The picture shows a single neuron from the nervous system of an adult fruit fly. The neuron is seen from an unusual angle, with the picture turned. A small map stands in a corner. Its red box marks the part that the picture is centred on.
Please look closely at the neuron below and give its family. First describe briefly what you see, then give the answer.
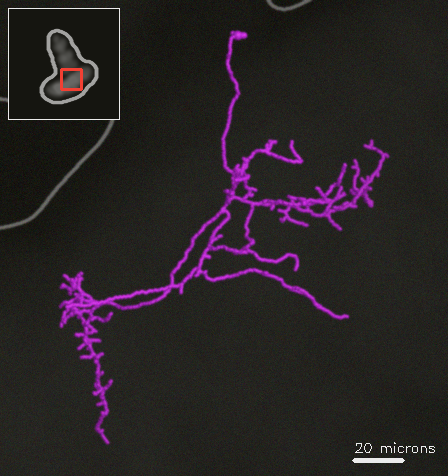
The cell body can be seen at the top of the picture. By the scale bar it is about 170 microns tall in this view. Dozens of branch ends can be seen. It is a central-brain intrinsic neuron. Its family is hemilineage CLp2.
